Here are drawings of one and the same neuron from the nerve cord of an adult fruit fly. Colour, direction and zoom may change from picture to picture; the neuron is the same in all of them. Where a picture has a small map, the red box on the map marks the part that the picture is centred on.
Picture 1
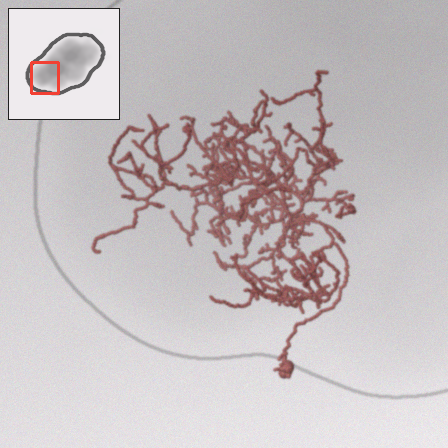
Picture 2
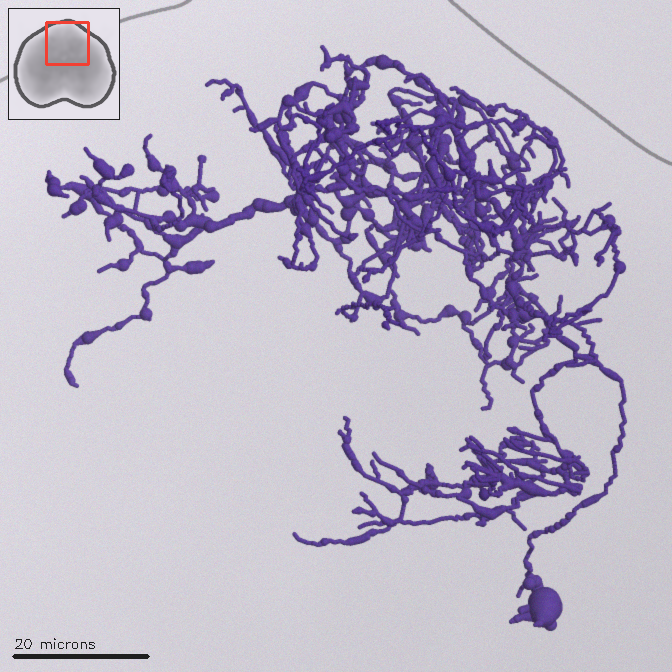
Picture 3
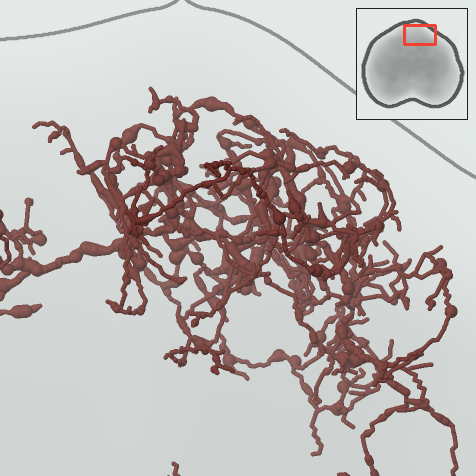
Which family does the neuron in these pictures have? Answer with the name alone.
MNad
